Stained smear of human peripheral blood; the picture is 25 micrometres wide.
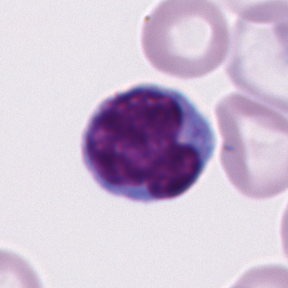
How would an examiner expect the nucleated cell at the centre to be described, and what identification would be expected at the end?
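Taking each point in turn, the outline is roughly round, with a smooth, unbroken edge. The chromatin comes next: dark purple, coarsely clumped into blotches. In the cytoplasm there are no distinct granules, and no vacuoles either. The cell is a typical lymphocyte.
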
